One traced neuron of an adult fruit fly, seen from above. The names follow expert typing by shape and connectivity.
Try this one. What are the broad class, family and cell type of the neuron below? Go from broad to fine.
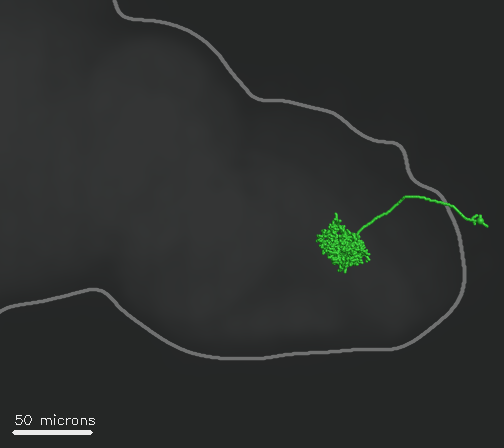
optic-lobe intrinsic neuron; Pm; Pm4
